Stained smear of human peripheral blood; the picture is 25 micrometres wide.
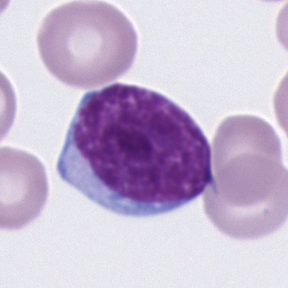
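Myeloblast: the cell in the middle of a stained human peripheral blood smear. Its chromatin is deep purple and patchy, with small paler spots, and the nuclear outline is smooth, without a notch or indentation. No granules can be seen in the cytoplasm. On its left side the cell outline comes to a blunt corner.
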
